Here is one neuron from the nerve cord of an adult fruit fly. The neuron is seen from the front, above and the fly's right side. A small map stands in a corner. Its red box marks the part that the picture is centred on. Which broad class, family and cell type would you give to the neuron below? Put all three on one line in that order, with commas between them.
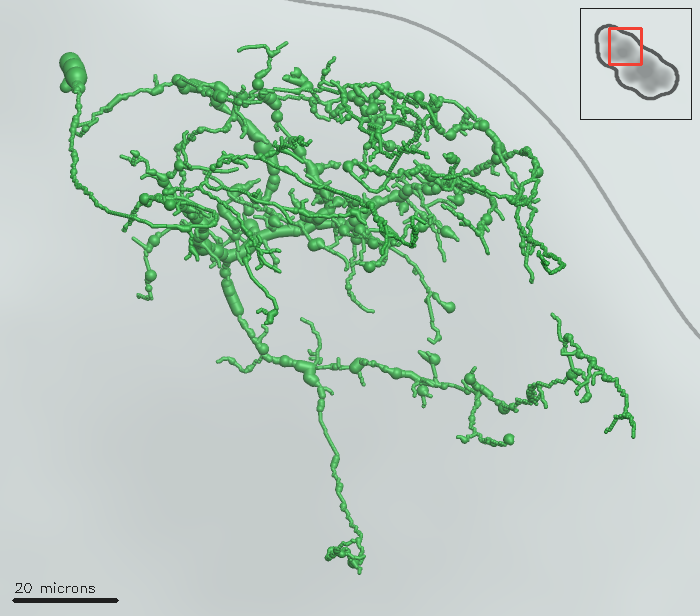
nerve-cord intrinsic neuron, hemilineage 03A, IN03A036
